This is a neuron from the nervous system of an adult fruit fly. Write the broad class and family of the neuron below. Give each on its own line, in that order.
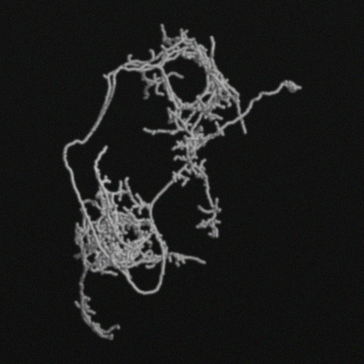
central-brain intrinsic neuron
hemilineage DM6_central2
